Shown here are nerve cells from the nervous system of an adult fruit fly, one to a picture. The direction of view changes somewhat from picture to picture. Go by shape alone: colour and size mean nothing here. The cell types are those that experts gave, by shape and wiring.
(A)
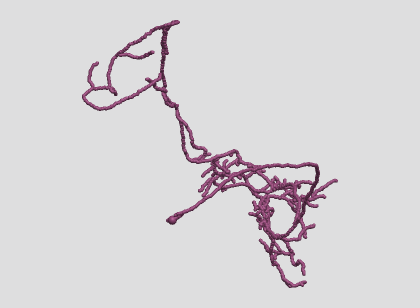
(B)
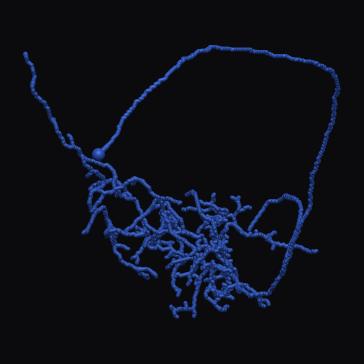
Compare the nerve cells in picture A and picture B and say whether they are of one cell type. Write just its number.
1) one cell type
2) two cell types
2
